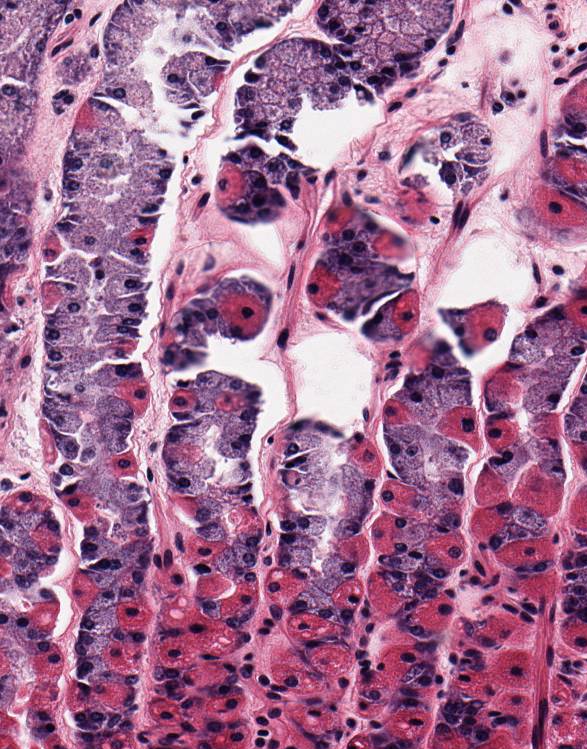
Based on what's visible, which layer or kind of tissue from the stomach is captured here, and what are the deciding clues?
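These are fundic glands. Long, straight glands run in parallel from top to bottom across the field. Parietal cells, large and rounded with bright pink cytoplasm and a single central round dark nucleus, crowd most in the lower half.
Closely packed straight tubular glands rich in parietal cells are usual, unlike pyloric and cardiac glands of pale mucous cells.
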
